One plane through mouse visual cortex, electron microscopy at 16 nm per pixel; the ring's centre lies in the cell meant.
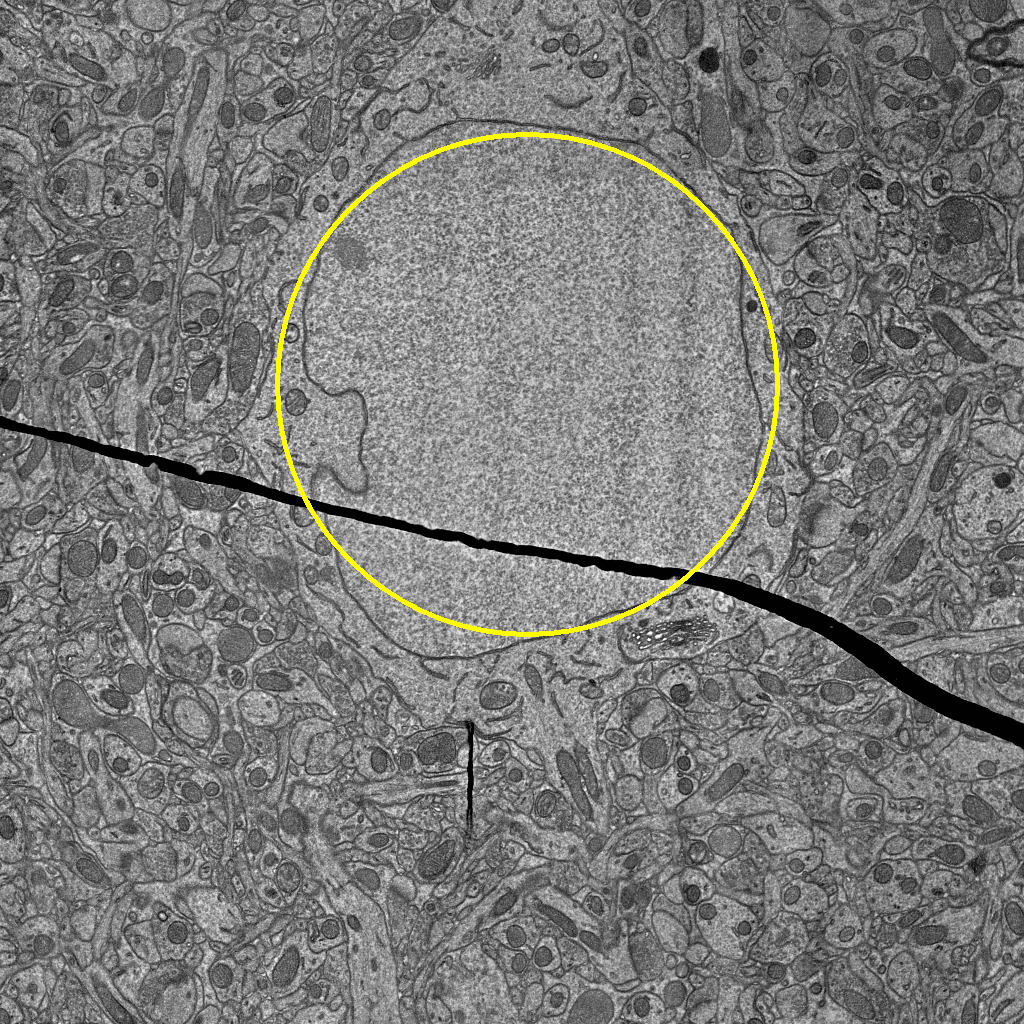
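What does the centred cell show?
A large, roughly round nucleus fills most of the ring; neuropil surrounds the body on all sides.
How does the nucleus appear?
Its envelope folds deeply inward once, on the left; its chromatin is pale and finely dispersed, lacking coarse clumps at the envelope.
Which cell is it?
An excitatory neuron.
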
